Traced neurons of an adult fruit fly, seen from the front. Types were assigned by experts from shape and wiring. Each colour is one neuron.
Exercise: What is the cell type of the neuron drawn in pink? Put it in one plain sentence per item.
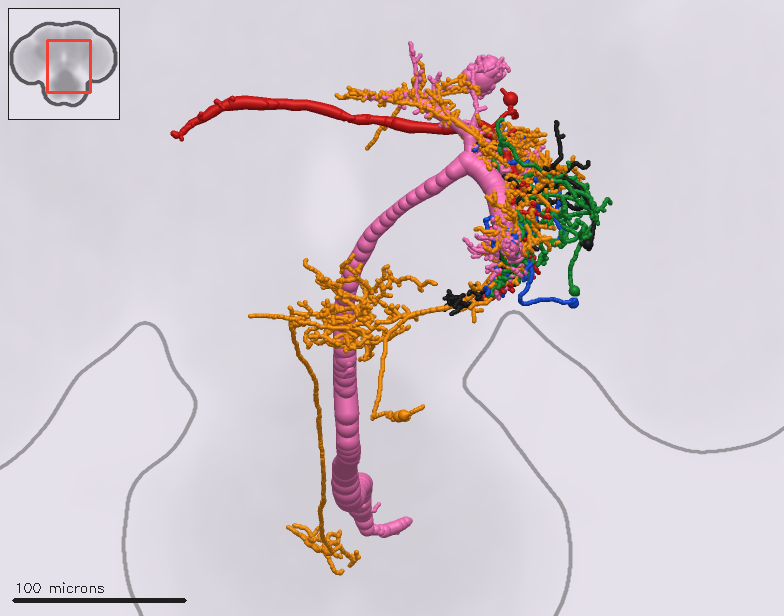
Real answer: The cell type is DNp01.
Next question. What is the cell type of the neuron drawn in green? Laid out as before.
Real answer: The cell type is CB1638.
